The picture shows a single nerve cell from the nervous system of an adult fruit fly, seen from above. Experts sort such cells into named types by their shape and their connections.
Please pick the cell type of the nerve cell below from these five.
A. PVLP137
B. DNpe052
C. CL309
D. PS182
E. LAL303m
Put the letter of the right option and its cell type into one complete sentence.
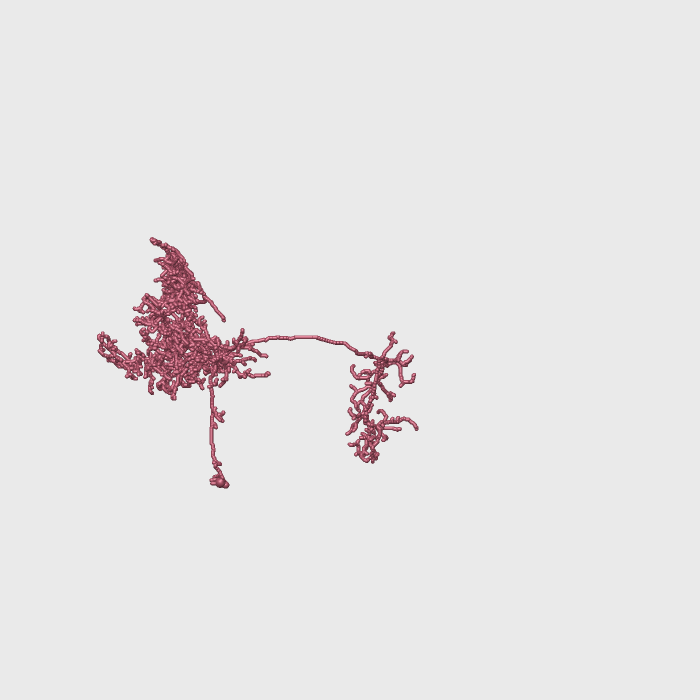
In terms of cell type, the nerve cell is PVLP137, option A.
